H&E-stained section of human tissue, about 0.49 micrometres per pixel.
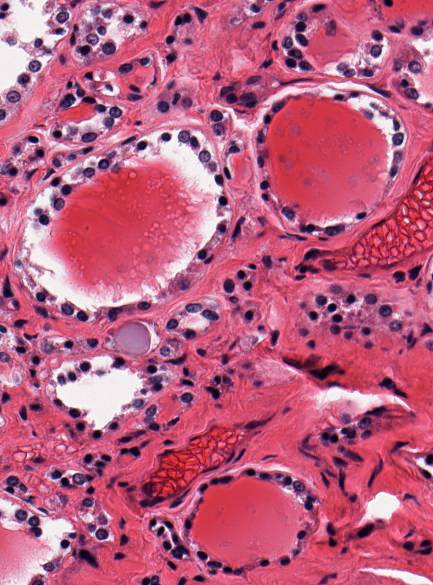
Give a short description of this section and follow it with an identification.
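Here I'd start with the rounded follicles of varying size, set apart by pink stroma. A single layer of cuboidal cells with round dark nuclei lines each follicle. Two vessels packed with red blood cells sit at the right middle and lower centre. I find no fat cells. This section is thyroid.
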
